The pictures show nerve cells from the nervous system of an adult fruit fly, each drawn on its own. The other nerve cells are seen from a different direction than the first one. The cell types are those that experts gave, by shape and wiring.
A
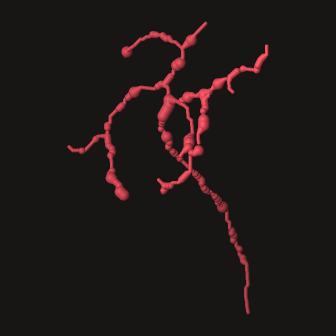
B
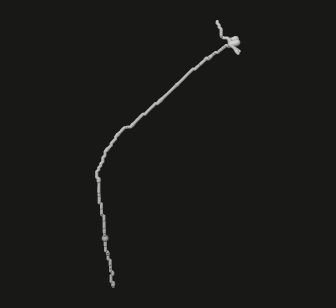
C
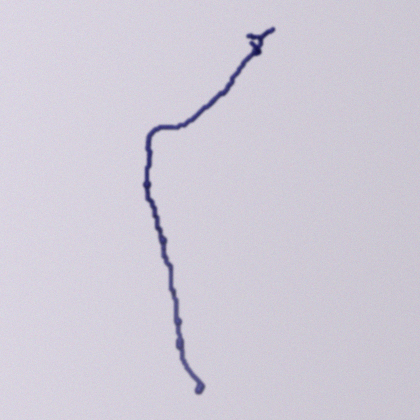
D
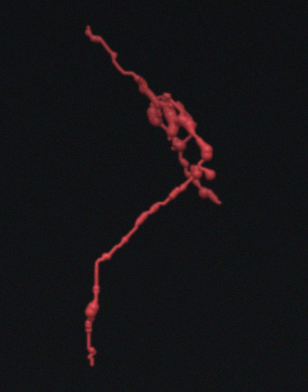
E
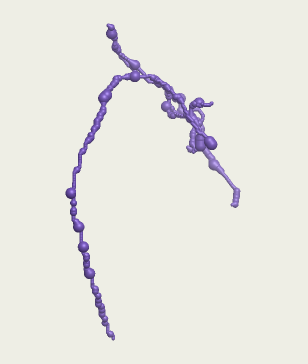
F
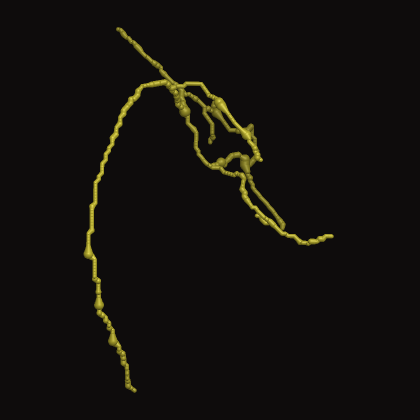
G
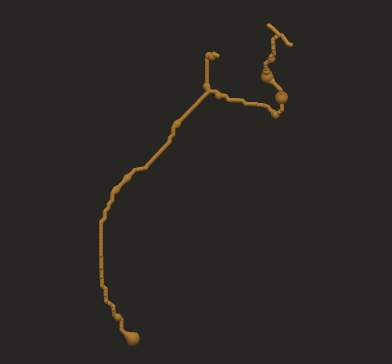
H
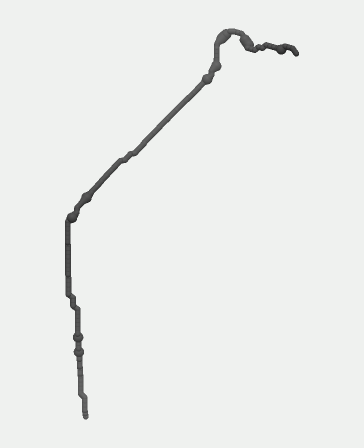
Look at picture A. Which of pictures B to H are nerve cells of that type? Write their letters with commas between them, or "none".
D, E, F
